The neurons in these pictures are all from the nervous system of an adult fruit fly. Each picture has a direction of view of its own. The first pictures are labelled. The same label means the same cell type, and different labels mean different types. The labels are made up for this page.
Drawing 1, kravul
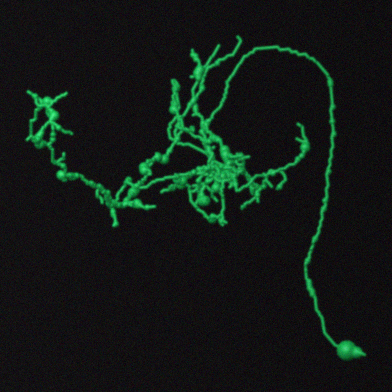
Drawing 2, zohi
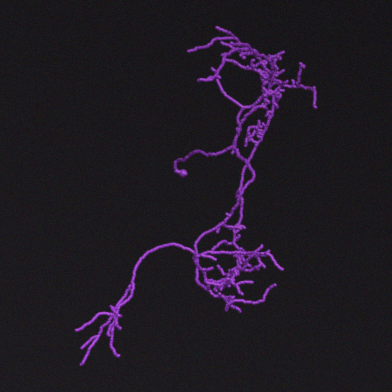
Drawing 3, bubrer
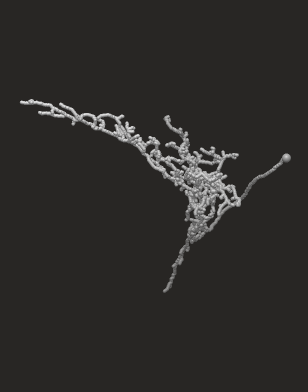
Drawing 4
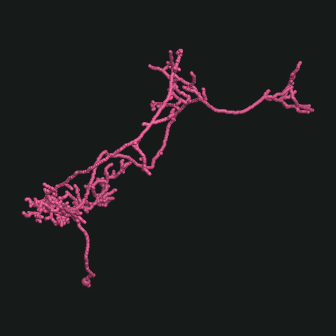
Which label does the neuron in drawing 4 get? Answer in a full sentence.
It belongs to zohi.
